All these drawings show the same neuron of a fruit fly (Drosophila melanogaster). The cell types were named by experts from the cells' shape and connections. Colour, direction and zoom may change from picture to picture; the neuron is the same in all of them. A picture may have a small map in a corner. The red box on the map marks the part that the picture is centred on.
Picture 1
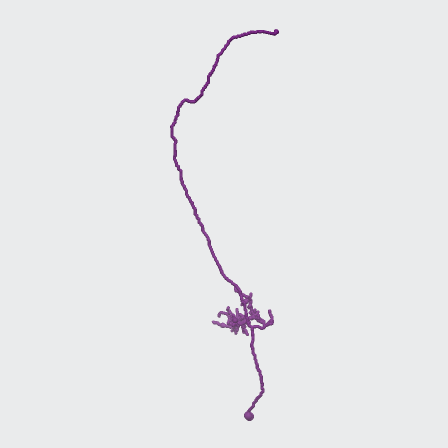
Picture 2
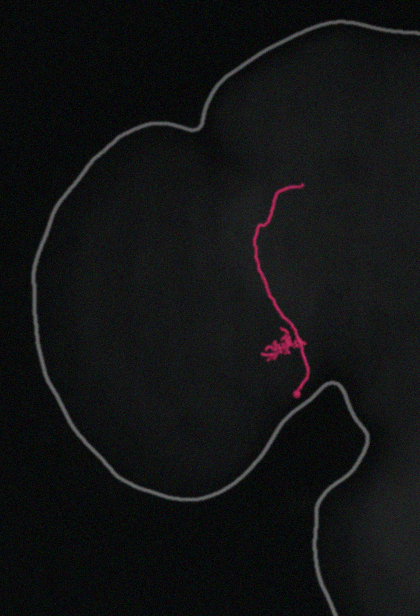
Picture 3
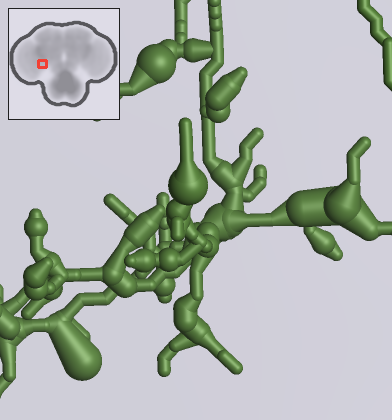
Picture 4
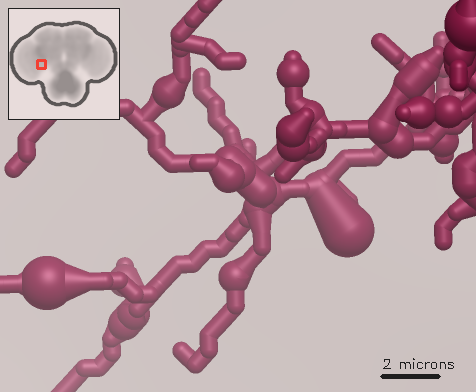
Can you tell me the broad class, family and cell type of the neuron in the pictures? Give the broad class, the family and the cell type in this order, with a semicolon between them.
visual projection neuron; LoVP; LoVP13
